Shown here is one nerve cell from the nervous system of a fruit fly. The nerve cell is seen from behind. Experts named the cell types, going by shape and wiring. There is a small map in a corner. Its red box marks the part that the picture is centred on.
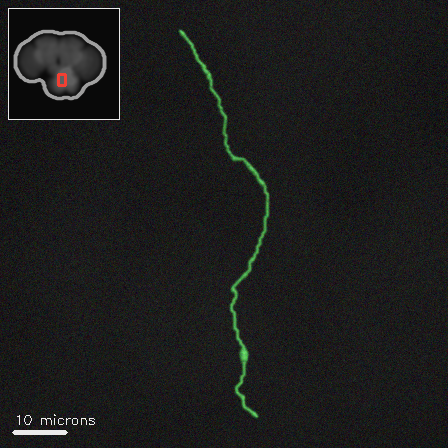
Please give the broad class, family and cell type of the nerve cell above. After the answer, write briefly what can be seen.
Its broad class is sensory neuron entering the brain. The name of its family is class mechanosensory. Its cell type is BM_InOm. No cell body is drawn. From top to bottom in the picture it spans about 75 microns. There are a dozen or fewer branch ends.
